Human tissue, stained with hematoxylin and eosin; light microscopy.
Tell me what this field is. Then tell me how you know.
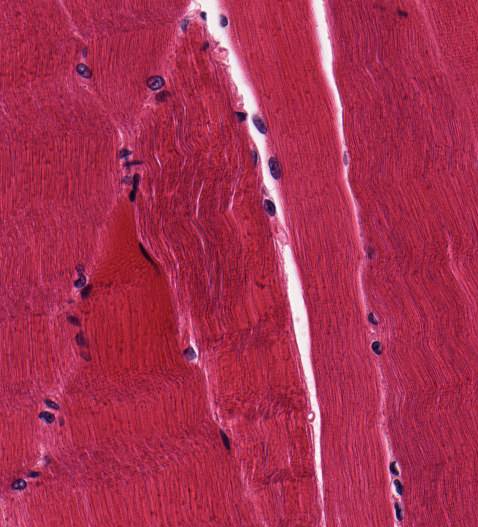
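Answer: skeletal muscle. Long parallel muscle fibres run roughly from top to bottom across the whole field, showing fine transverse cross-striations.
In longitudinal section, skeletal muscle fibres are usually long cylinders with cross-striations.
Their dark, oval nuclei lie at the fibre edges, not in the centres.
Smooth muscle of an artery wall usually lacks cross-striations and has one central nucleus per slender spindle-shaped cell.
Only thin strands of connective tissue lie between the fibres.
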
